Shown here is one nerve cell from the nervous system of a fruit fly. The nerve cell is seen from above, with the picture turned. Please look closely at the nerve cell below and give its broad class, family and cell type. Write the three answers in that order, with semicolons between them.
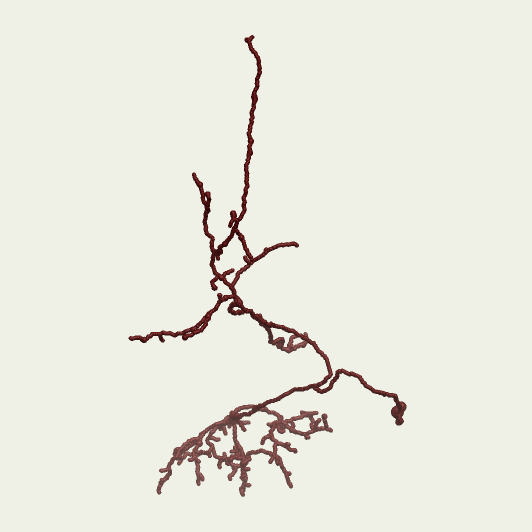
visual projection neuron; hemilineage VLPp&l1_lateral; LoVP10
